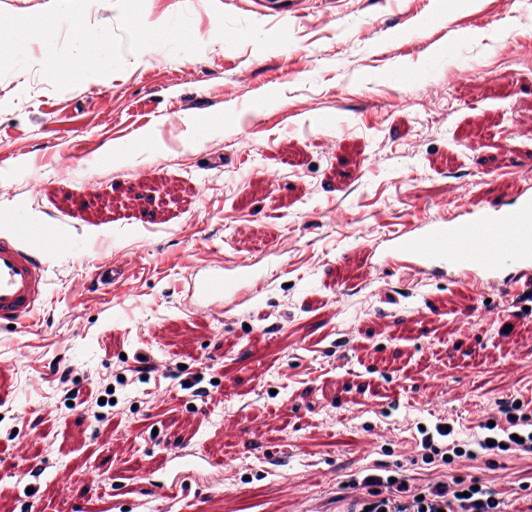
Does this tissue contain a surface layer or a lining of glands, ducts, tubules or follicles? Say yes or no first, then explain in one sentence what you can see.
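No. No epithelial lining is present anywhere in the field.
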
